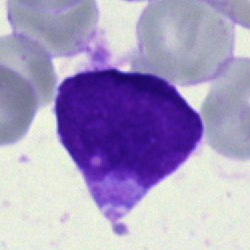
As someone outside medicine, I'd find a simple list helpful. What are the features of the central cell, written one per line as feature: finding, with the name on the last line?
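Outline: roughly triangular, narrowing to a point at the bottom
Nucleus: fills most of the cell, leaving little cytoplasm
Cytoplasm: pale lilac area gathered at the lower tip
Bleb: one small round bleb sticking out from the bottom tip
Name: blast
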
